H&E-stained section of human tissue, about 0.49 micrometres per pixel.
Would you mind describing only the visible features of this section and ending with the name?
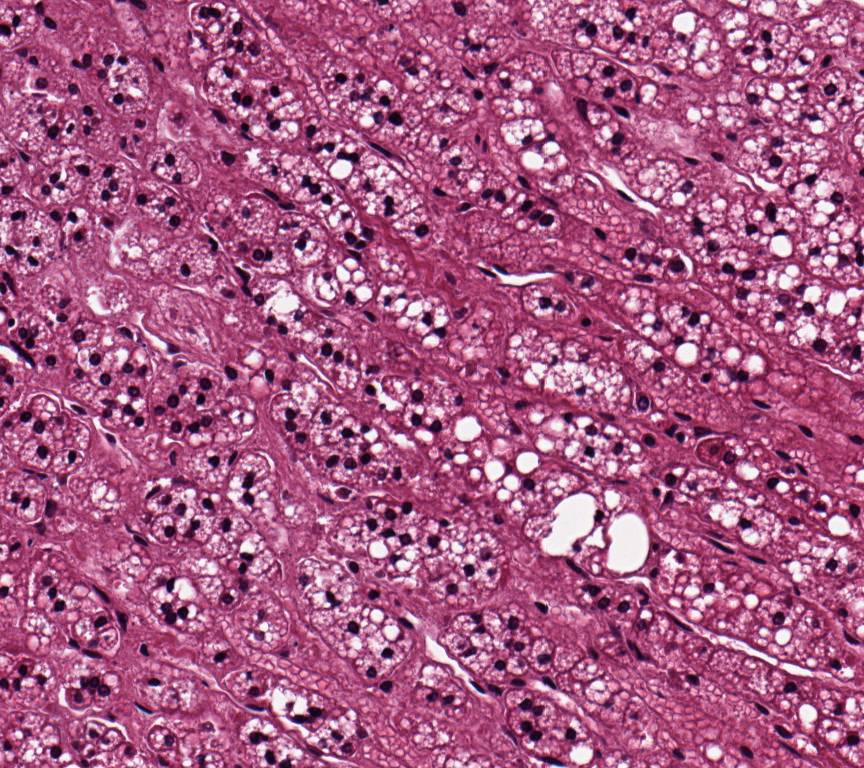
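Cells are packed in elongated cords and nests running diagonally across the whole field. Most cells have pale cytoplasm filled with many small clear vacuoles, giving a foamy look. Nuclei are small, round and dark, about one per cell. This is adrenal gland.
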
